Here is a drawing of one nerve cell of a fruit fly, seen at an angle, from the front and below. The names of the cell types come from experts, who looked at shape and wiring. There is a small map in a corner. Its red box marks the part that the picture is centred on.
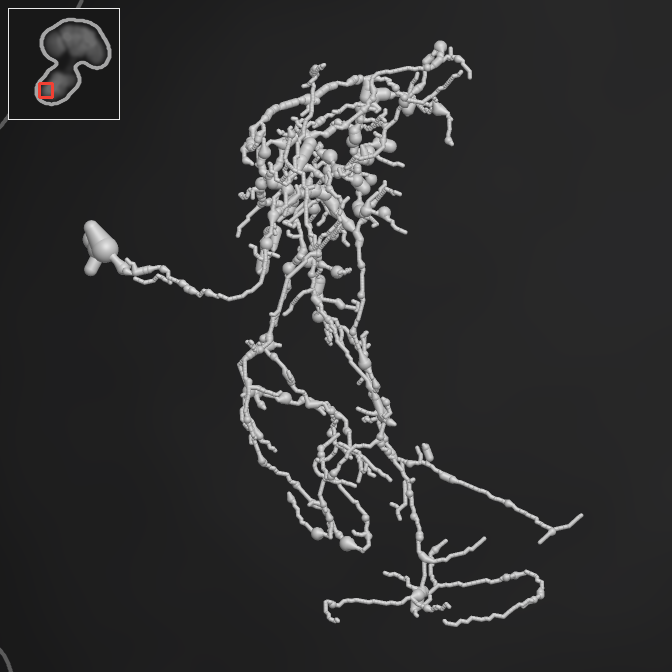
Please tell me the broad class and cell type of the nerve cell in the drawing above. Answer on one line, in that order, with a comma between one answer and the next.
nerve-cord intrinsic neuron, INXXX386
